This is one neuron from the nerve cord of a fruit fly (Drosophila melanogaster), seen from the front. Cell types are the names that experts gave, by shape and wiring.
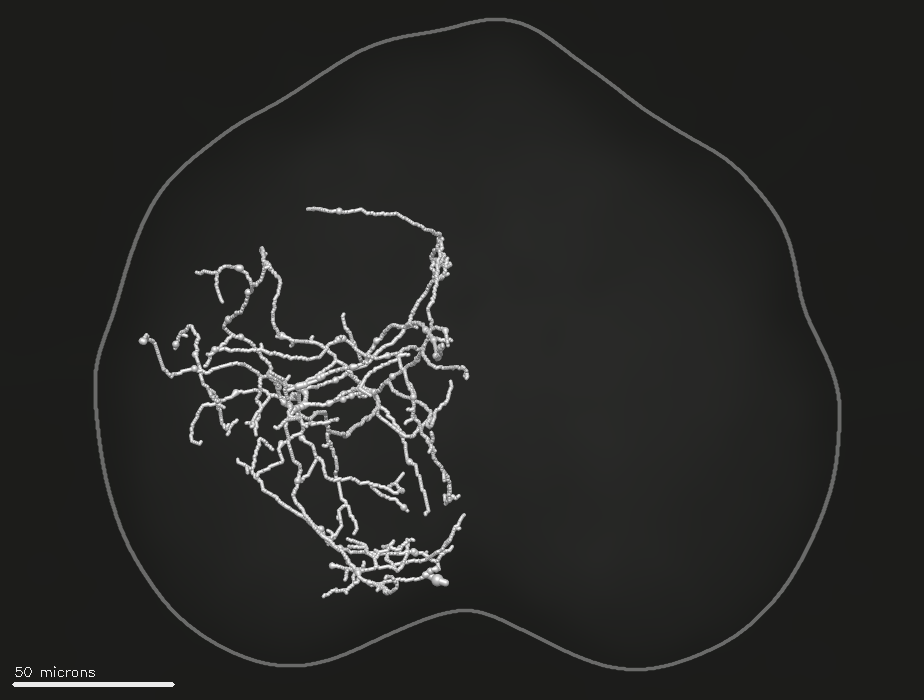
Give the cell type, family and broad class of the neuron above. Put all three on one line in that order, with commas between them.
AN04B051, hemilineage 04B, ascending neuron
